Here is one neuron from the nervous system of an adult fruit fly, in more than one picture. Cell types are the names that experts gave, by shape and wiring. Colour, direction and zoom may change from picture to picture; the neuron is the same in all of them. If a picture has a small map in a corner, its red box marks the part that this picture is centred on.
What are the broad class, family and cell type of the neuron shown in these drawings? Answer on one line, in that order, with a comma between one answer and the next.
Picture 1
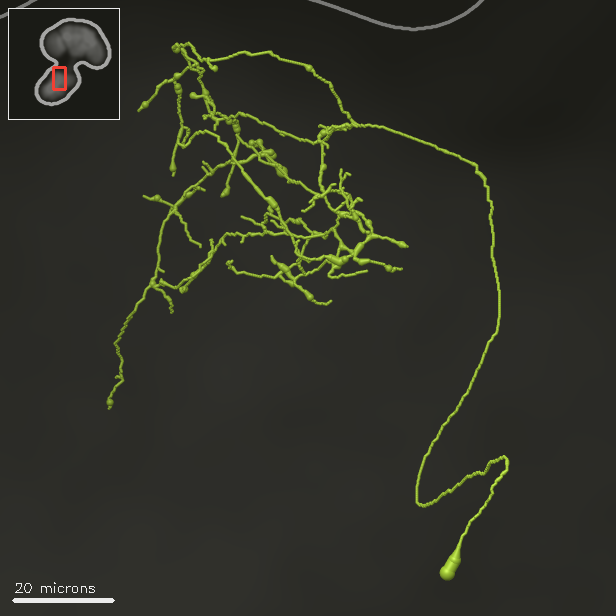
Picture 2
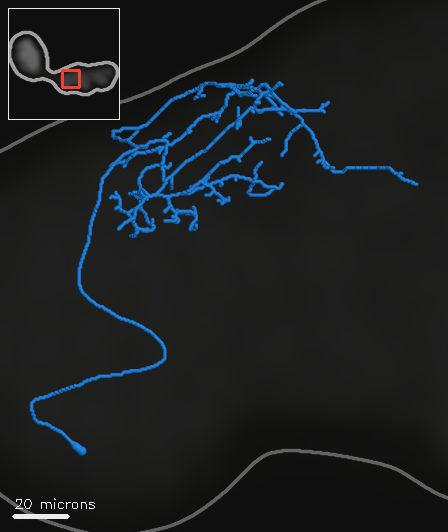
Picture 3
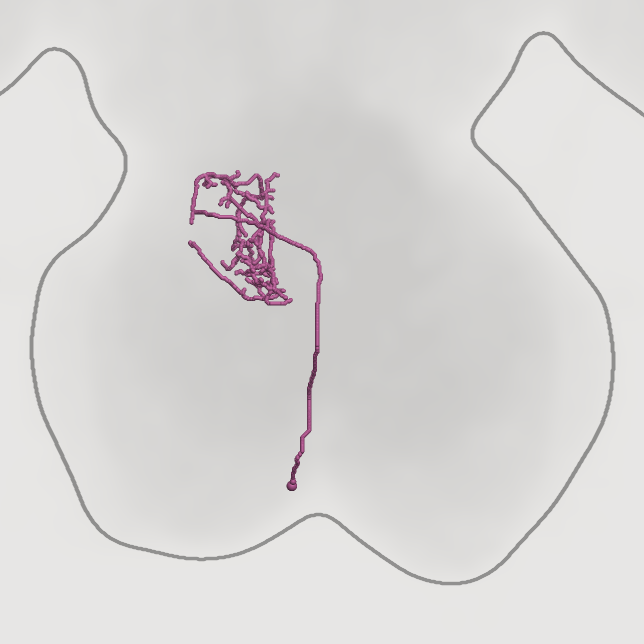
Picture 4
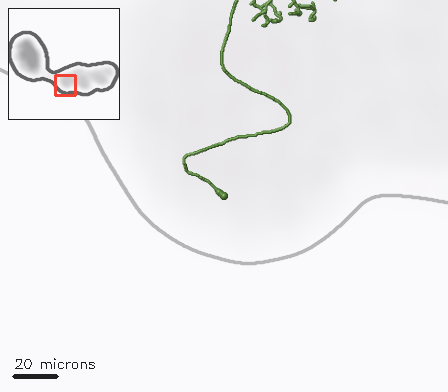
nerve-cord intrinsic neuron, hemilineage 02A, IN02A053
